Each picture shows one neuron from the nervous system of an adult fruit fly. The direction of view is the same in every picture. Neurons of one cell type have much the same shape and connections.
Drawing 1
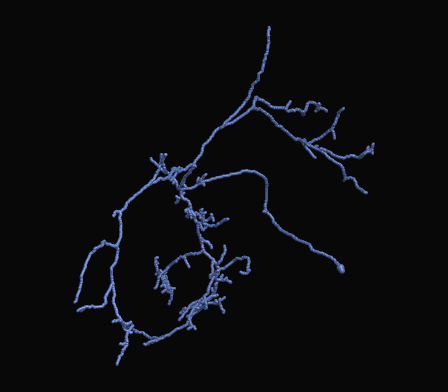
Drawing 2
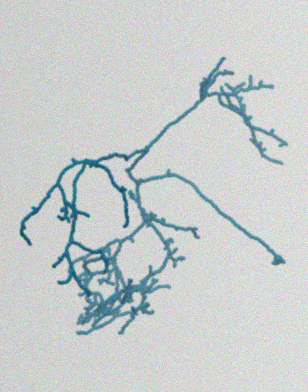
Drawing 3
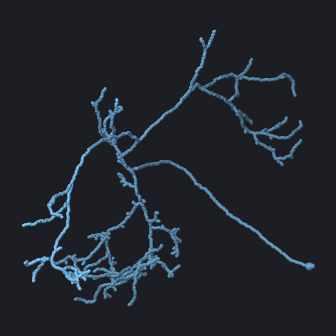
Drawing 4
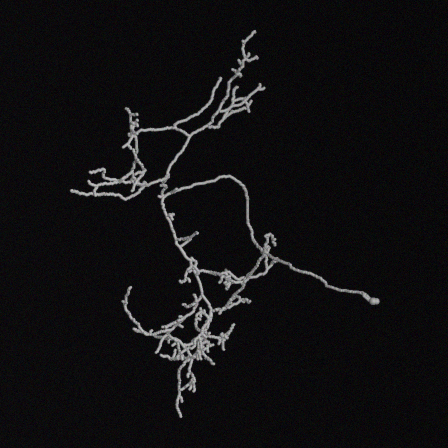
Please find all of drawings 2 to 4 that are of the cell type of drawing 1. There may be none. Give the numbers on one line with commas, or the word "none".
2, 3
